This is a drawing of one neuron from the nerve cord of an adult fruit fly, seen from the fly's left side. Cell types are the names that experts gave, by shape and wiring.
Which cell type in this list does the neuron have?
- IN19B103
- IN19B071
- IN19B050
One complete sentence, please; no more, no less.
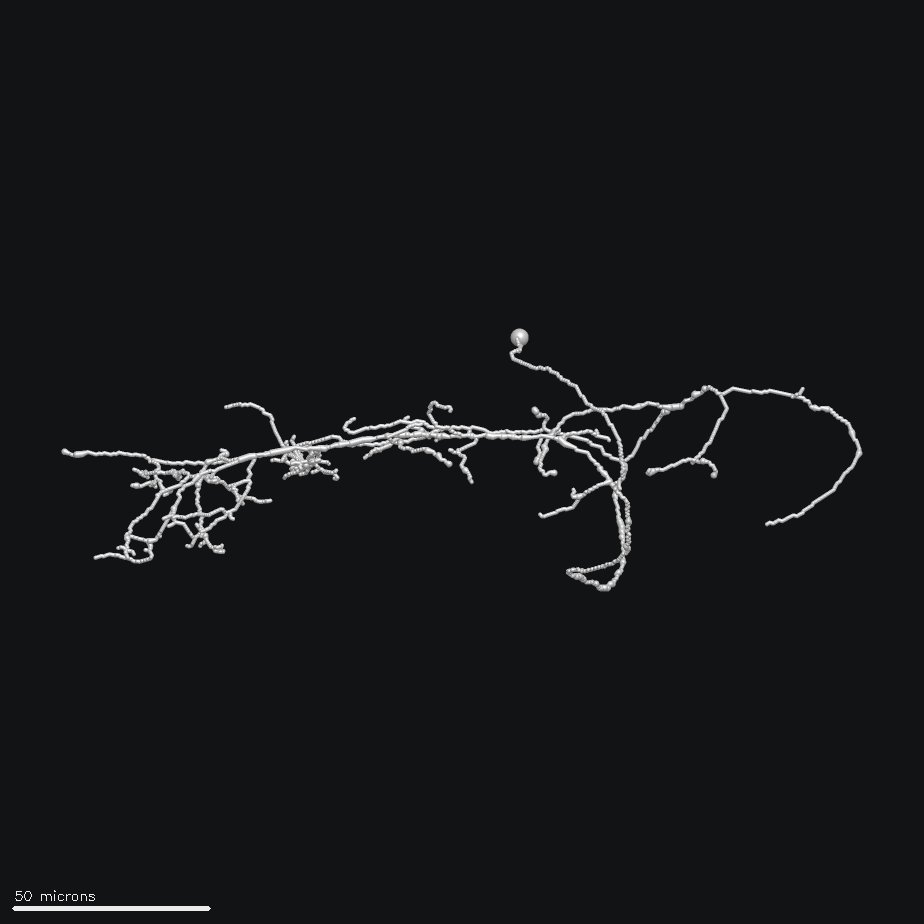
By type, the neuron is IN19B071.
